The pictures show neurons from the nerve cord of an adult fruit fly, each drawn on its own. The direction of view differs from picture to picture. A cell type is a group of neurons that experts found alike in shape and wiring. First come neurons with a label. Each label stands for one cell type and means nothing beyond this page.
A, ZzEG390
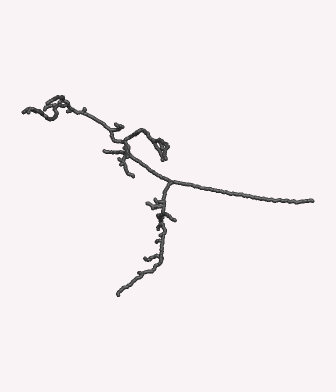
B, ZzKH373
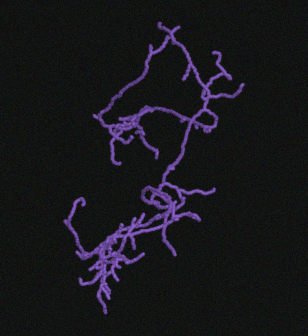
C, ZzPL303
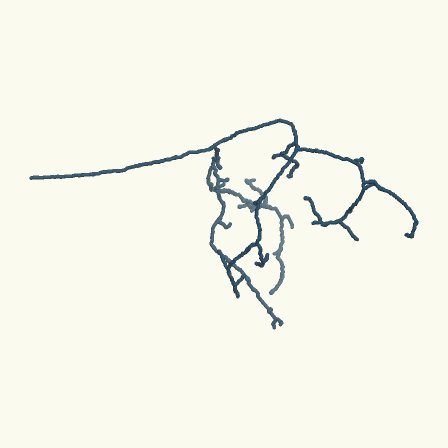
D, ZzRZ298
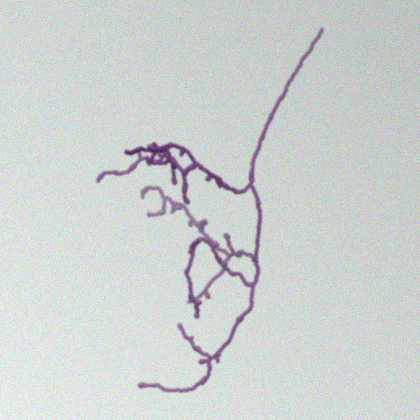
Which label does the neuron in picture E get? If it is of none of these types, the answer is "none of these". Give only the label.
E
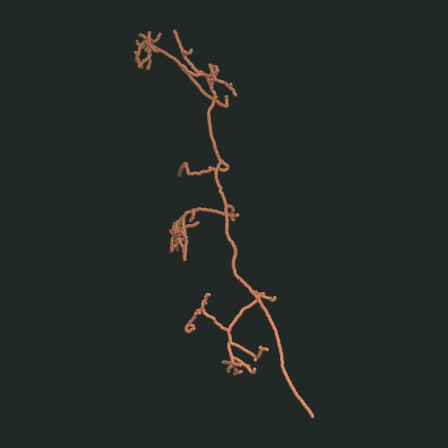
ZzKH373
